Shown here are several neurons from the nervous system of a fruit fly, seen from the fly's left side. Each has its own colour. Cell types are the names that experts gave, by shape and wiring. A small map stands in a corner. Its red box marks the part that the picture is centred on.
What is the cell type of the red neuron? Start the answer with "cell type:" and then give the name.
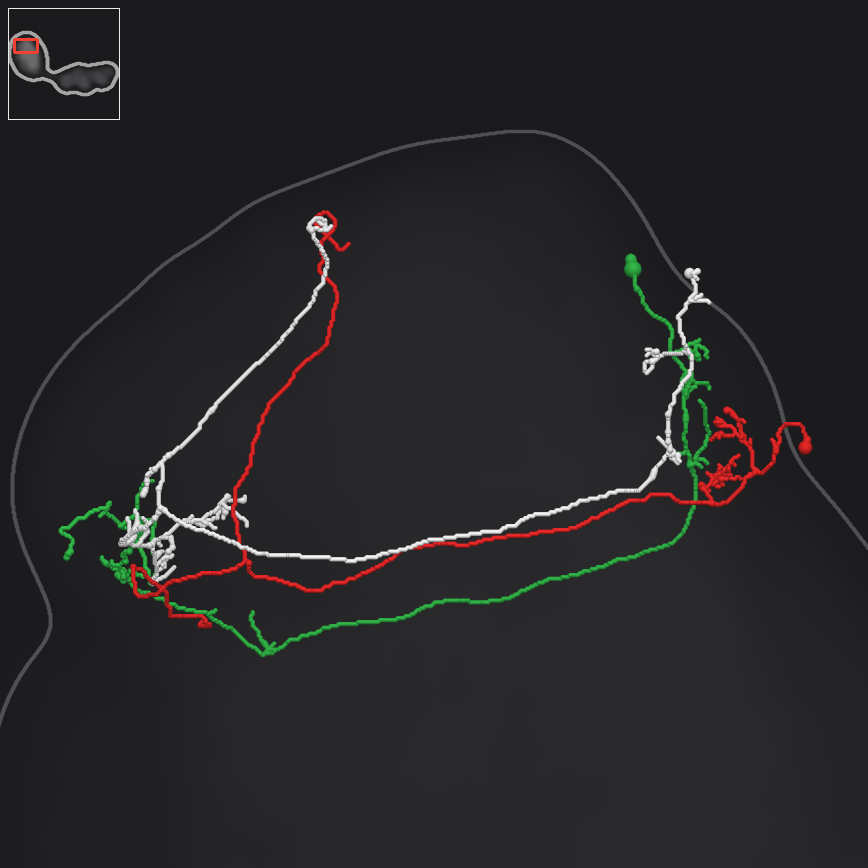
cell type: KCab-m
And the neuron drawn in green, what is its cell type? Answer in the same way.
cell type: KCg-m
